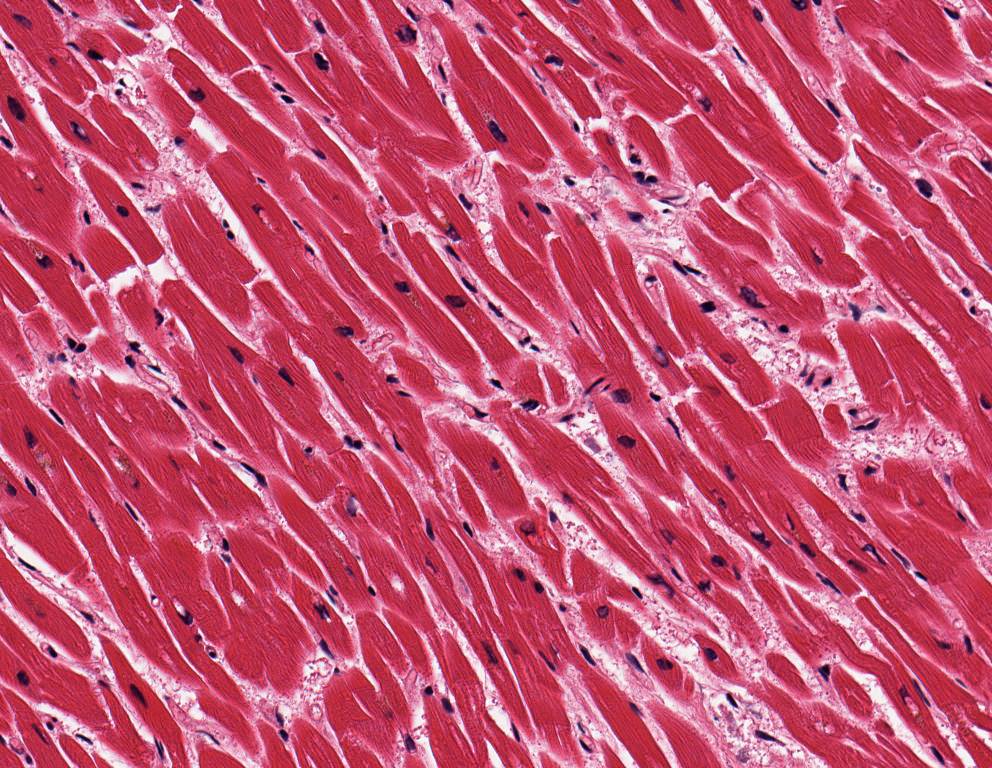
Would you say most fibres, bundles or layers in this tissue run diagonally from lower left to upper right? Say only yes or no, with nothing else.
No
